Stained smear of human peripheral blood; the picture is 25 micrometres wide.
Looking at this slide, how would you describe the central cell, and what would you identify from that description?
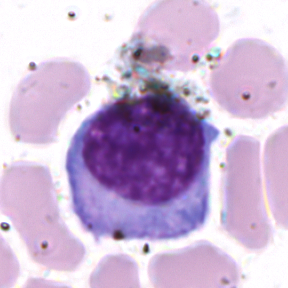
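The outline is somewhat angular, with a pointed corner at the upper right. Chromatin is coarse and clumped, paler patches lying between darker areas. The blue cytoplasm forms a broader band below the nucleus than above it. The cell is a plasma cell.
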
